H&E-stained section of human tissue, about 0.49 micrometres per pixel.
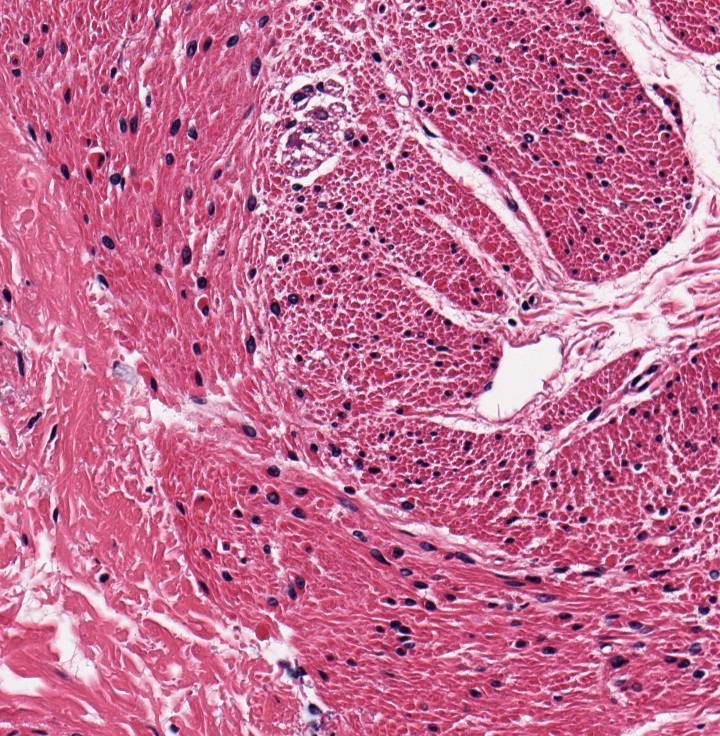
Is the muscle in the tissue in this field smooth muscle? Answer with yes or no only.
Yes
